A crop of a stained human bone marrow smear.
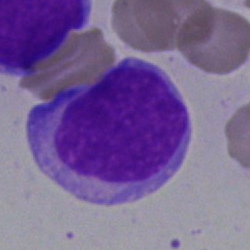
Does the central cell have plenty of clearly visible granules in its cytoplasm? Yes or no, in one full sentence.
No, the cell shows no granules in its cytoplasm.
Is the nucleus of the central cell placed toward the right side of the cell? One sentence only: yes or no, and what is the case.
Yes, the bulk of its cytoplasm is found to the left of the nucleus.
